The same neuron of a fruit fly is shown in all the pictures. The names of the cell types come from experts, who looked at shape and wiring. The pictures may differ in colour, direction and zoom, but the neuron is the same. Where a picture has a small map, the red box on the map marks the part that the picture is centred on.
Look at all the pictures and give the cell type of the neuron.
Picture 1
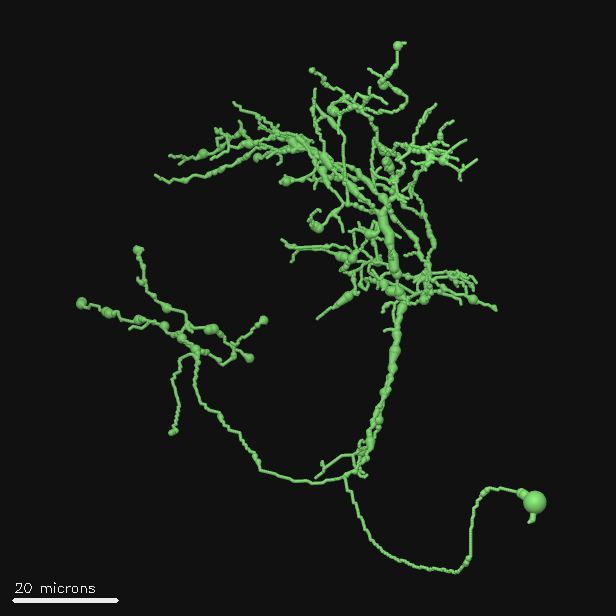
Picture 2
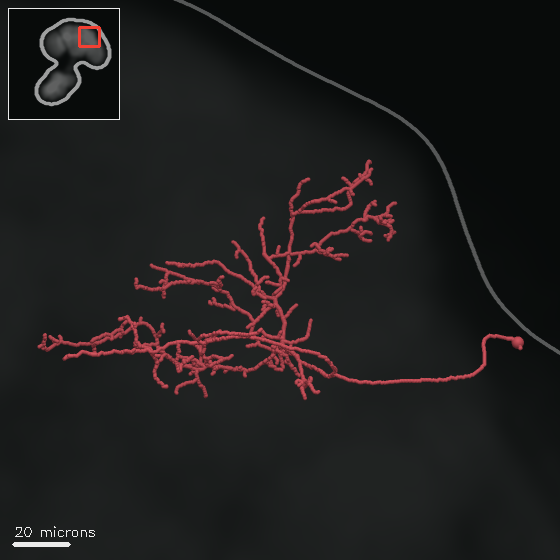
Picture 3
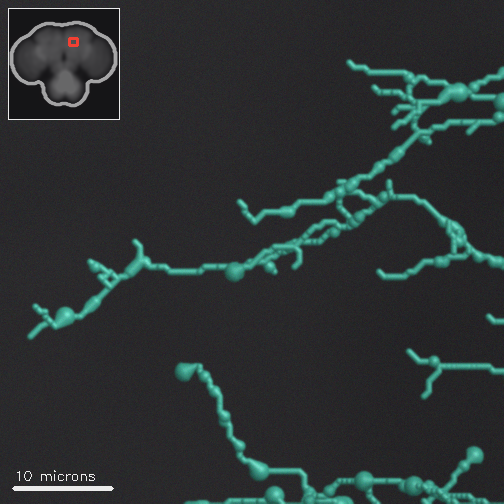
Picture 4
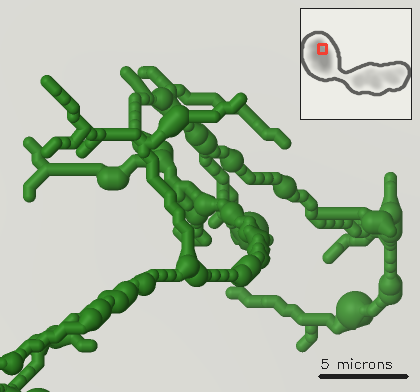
AVLP187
